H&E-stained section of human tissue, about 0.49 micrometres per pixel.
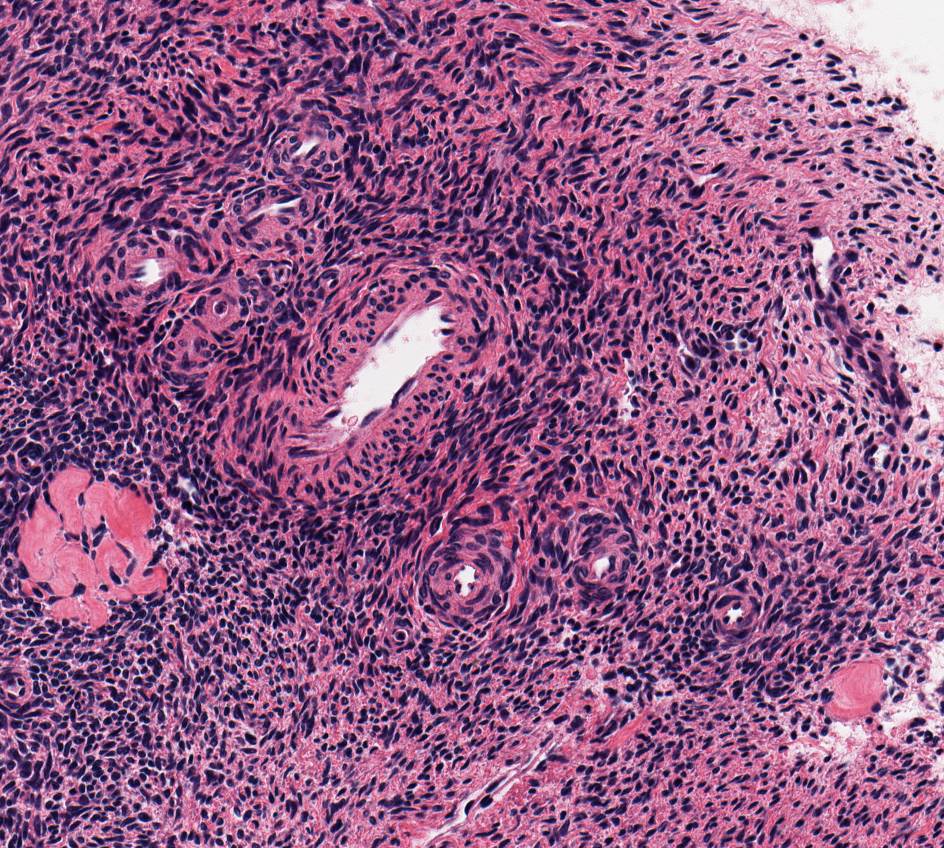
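Ovary, haematoxylin and eosin. Look first at the lower middle: several small round vessel lumina, each ringed by concentric layers of spindle cells. Along the left edge in the lower half sits a lobulated mass of homogeneous pink acellular material. Small dark round nuclei crowd most tightly toward the lower left, while toward the upper right the cells spread farther apart in a paler pink fibrillary stroma.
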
